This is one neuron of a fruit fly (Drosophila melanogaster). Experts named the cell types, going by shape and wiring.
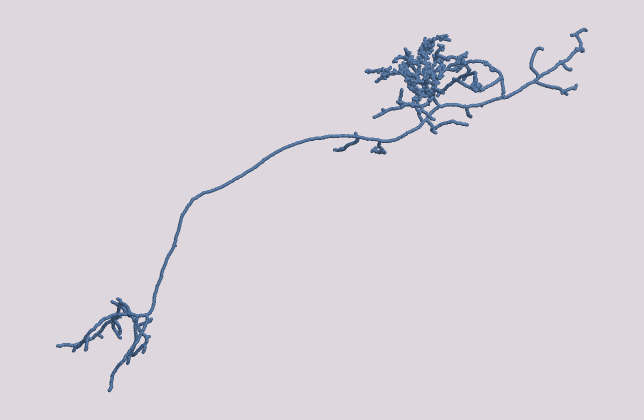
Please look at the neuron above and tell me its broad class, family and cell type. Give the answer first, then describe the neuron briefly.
It is an ascending neuron. The family is hemilineage 18B. It is of cell type AN18B032. The cell body can be seen at the upper right of the picture. As drawn here it is wider than it is tall.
